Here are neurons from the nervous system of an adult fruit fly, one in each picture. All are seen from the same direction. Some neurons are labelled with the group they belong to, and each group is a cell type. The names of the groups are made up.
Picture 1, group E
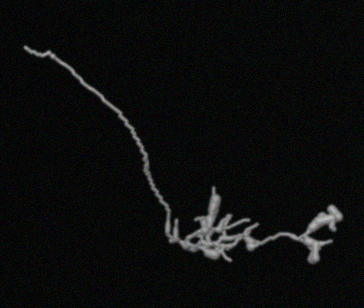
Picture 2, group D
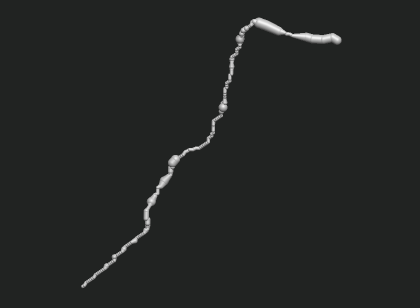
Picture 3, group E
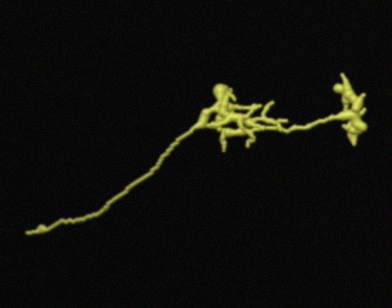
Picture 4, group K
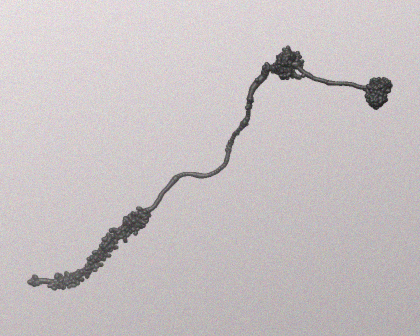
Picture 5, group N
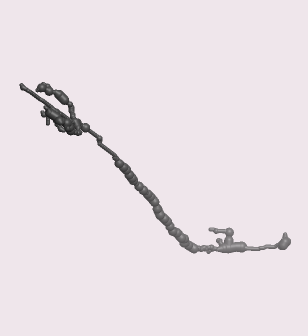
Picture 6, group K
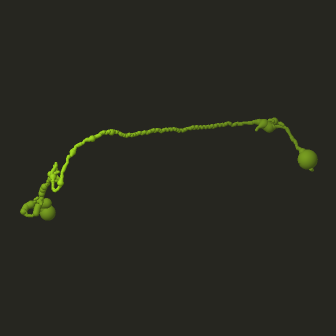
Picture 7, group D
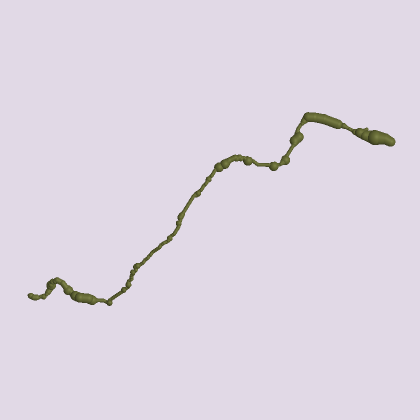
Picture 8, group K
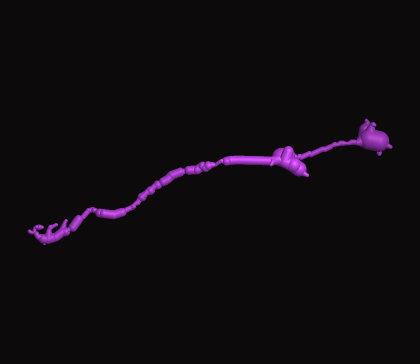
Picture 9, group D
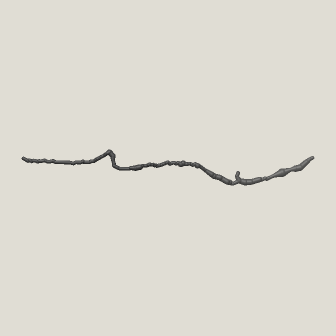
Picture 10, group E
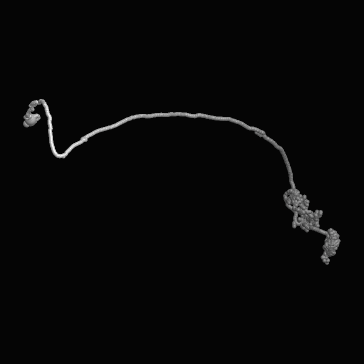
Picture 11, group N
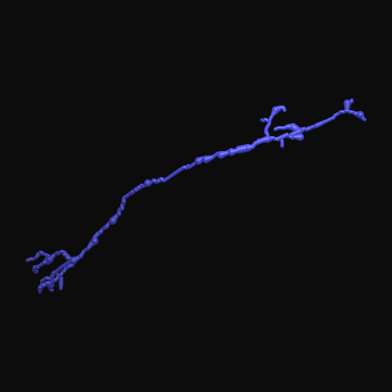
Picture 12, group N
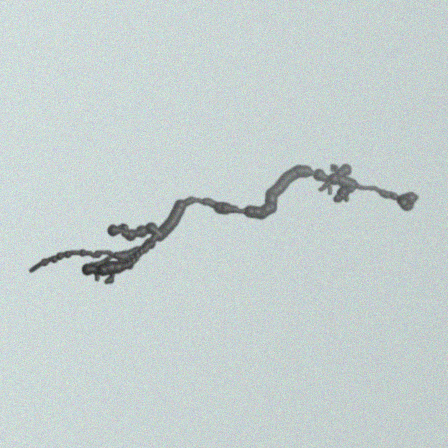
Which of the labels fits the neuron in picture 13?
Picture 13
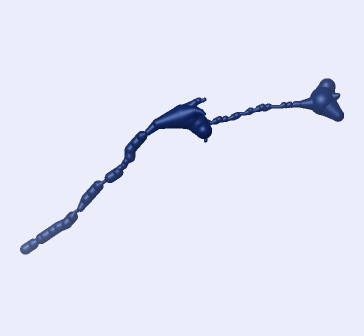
group K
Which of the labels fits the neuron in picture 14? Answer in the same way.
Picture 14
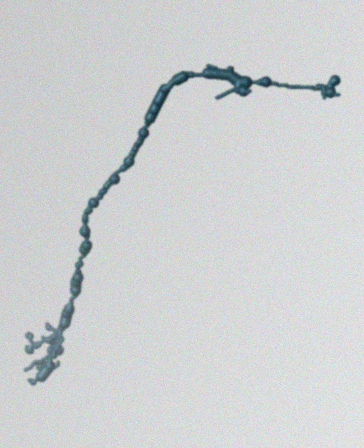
group N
